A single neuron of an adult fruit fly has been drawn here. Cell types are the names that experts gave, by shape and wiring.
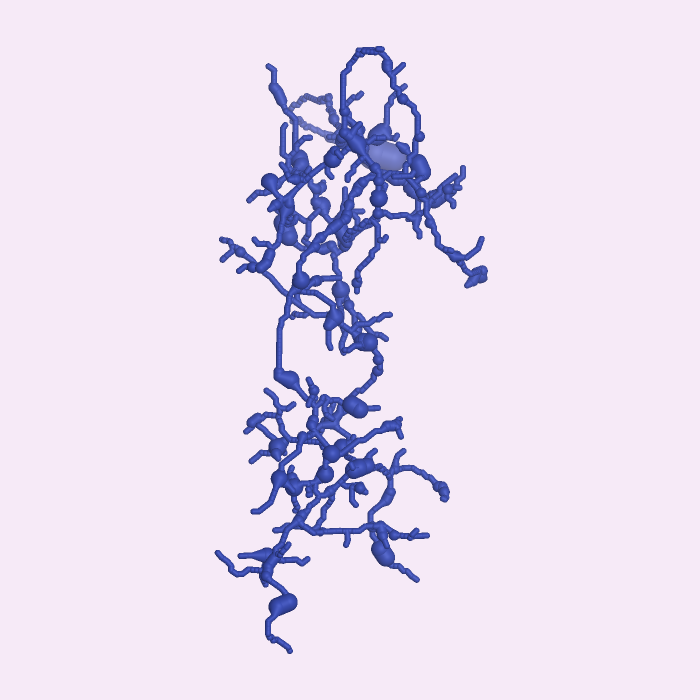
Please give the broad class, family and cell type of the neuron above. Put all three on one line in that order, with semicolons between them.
optic-lobe intrinsic neuron; Cm; Cm7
